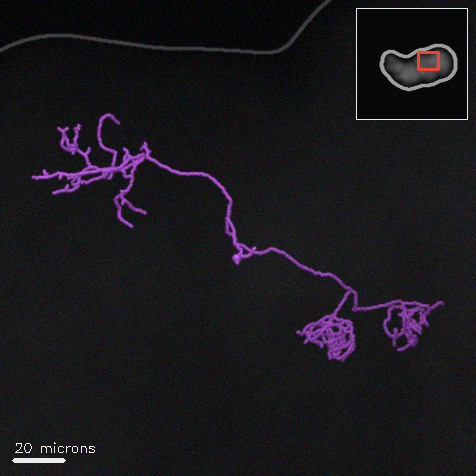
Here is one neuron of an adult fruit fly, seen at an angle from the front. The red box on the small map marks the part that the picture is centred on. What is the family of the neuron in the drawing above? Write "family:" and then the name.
family: class DAN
